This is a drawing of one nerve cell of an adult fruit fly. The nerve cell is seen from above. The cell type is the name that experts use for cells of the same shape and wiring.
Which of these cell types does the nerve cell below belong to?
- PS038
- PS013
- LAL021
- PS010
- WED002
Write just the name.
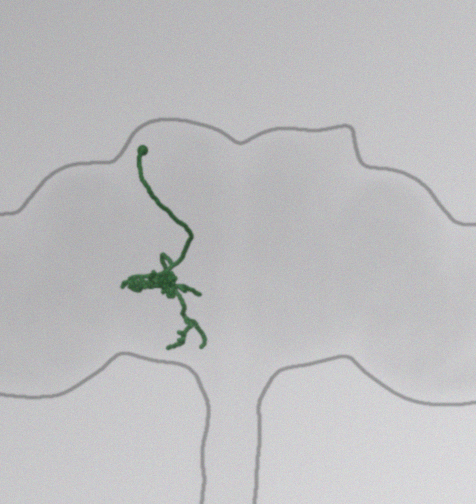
PS038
